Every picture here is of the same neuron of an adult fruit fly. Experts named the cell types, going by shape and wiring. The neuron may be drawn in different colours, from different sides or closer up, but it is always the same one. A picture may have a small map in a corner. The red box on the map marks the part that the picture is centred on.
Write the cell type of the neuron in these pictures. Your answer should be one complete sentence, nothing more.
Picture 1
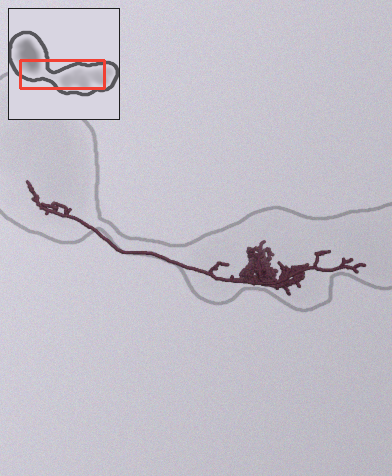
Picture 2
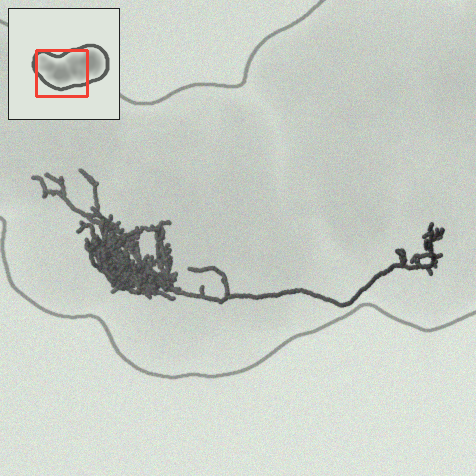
This neuron is recognized as the cell type AN17A031.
